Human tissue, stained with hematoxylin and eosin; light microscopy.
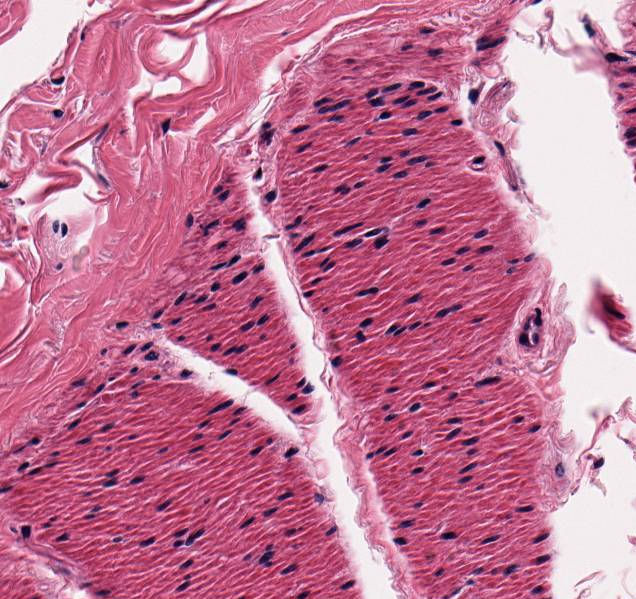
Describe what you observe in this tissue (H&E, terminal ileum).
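First, arrangement: large bundles of smooth muscle cells, kept apart by narrow spaces. Second, nuclei: elongated and cigar-shaped. Third, their position: singly and scattered throughout each bundle, not lined up along the edges. Fourth, cytoplasm: a deep pink.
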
